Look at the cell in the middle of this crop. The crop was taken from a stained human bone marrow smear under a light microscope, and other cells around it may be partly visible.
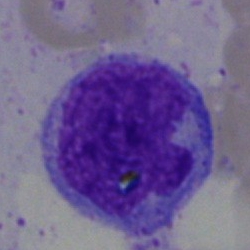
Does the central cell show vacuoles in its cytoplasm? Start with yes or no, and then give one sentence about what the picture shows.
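No. No clear vacuoles are seen in the cytoplasm.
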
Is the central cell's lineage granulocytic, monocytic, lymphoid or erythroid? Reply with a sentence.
The middle cell of the crop arises from the monocytic lineage.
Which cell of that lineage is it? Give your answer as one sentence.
This crop has a monocyte at its centre.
